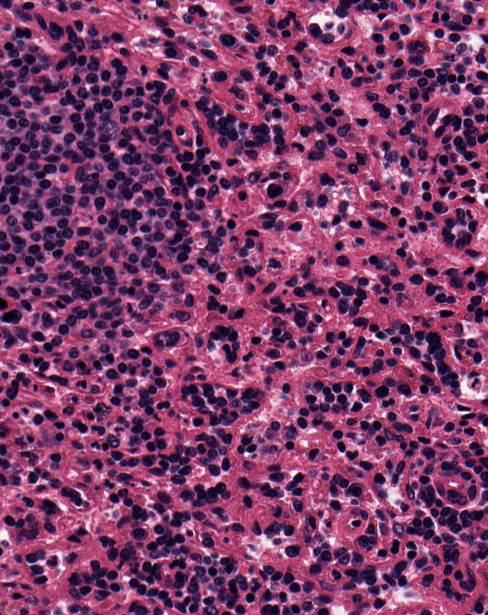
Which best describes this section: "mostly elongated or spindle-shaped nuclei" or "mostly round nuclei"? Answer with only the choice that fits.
Mostly round nuclei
